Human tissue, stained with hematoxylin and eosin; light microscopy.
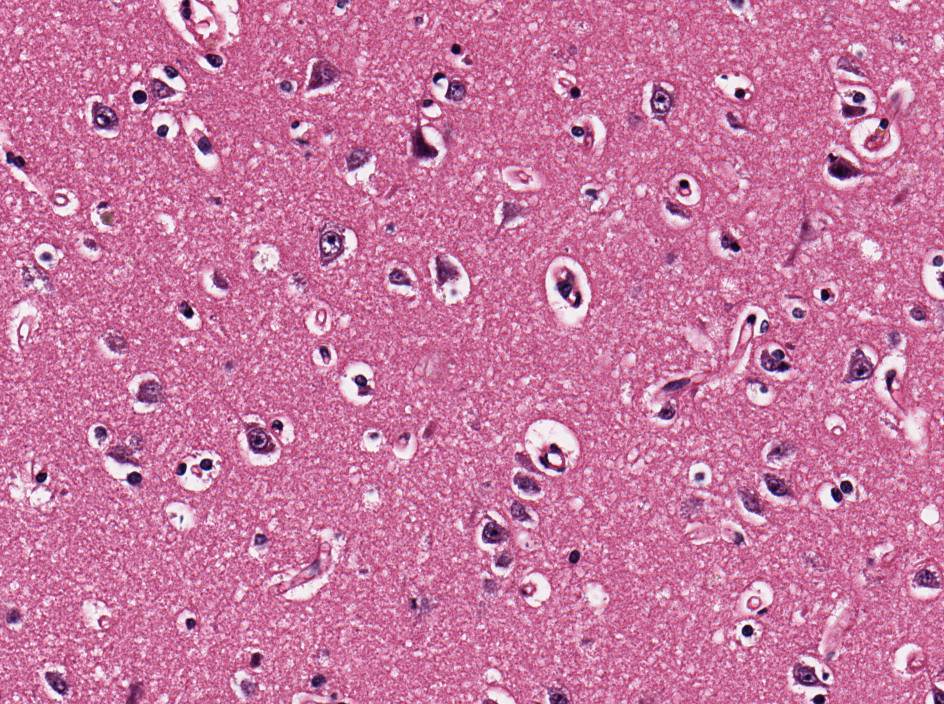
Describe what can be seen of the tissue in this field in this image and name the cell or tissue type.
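Cells lie singly and fairly evenly scattered across the field in a pink background, forming no organised units. Between them is a finely granular, speckled pink matrix, not fibre bundles. Several neurons have angular purple-pink cytoplasm tapering into a process, as in the upper middle. Small cells with round, dark, densely stained nuclei and scant cytoplasm outnumber the larger neurons. This is cerebral cortex.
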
